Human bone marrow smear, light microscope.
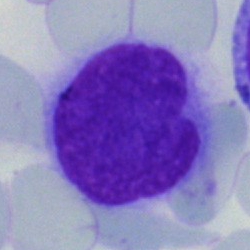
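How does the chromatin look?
Finely stippled, fairly even throughout the nucleus.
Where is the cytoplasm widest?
On the right; it's only a scant rim.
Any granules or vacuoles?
No distinct granules, no vacuoles.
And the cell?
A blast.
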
